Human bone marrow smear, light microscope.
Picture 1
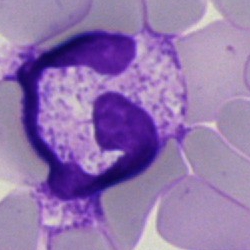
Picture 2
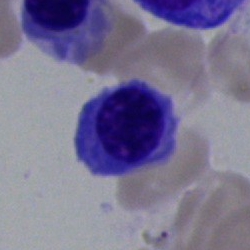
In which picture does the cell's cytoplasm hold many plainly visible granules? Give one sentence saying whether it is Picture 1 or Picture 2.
Many granules can be seen in the cytoplasm of the cell in picture 1.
